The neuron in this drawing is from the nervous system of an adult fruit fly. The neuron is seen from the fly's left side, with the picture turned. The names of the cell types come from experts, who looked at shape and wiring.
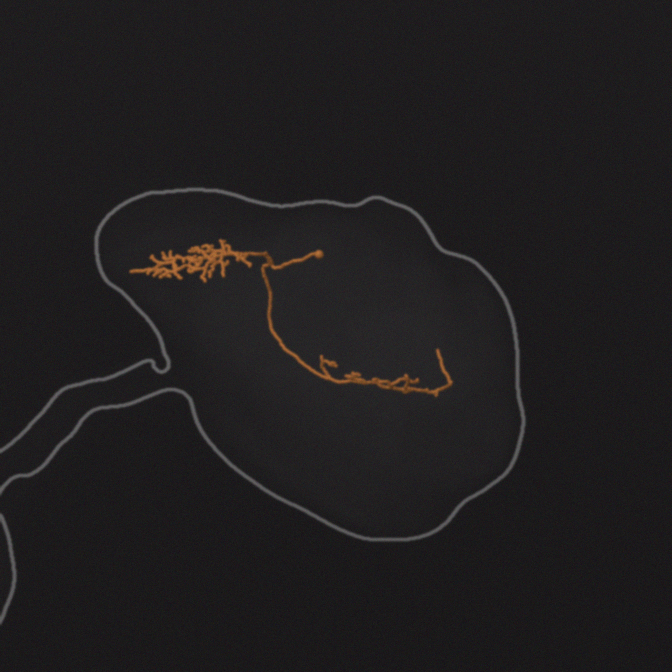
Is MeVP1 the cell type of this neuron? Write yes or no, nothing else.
no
